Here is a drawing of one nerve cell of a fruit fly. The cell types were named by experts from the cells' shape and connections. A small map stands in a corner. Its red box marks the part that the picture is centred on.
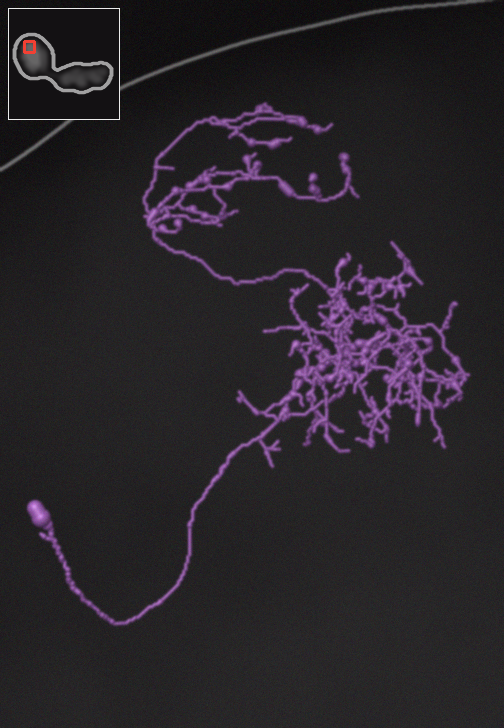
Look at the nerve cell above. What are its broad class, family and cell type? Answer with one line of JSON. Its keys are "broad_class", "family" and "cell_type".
{"broad_class": "central-brain intrinsic neuron", "family": "hemilineage LHa1", "cell_type": "CB1811"}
